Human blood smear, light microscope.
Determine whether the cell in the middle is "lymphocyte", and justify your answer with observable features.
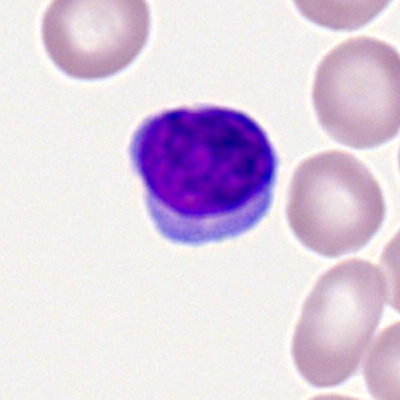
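Chromatin: dark purple and coarsely clumped, which goes with lymphocyte.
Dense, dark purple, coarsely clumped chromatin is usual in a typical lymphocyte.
Nucleoli: none are visible, again in keeping with lymphocyte.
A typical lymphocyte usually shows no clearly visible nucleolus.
Granules: the cytoplasm shows none.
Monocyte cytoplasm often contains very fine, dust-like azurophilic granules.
Outline: roughly round and smooth; the cytoplasm also contains no visible vacuoles, and red cells lie close on the right side without touching the cell. Verdict: lymphocyte fits.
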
